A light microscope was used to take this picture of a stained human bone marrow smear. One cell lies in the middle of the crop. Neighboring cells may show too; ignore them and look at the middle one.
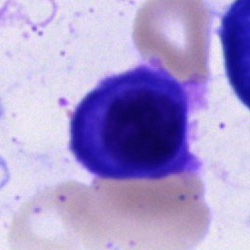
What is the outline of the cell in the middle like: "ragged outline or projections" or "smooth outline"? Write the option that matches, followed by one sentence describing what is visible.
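Ragged outline or projections. Small ragged pale-purple tags extend from the right edge of the cell.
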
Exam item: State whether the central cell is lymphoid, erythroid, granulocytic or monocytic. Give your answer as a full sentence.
The central cell is grouped with the lymphoid lineage.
